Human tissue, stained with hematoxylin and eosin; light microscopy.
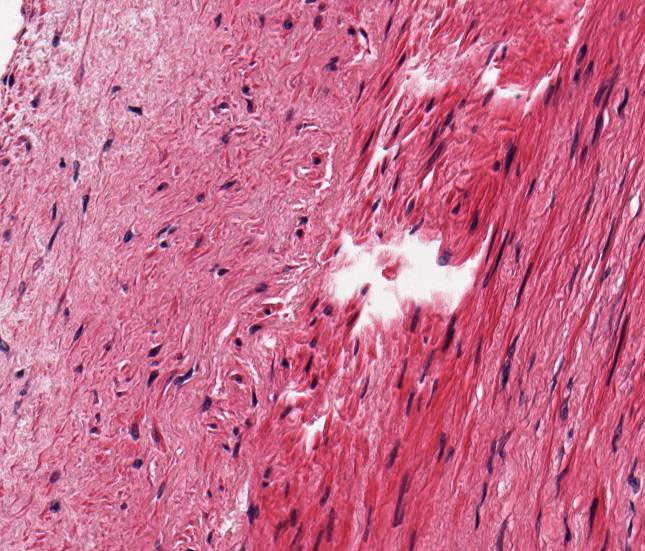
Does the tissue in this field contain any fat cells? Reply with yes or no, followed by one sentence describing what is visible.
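No. No fat cells are present in the field.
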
